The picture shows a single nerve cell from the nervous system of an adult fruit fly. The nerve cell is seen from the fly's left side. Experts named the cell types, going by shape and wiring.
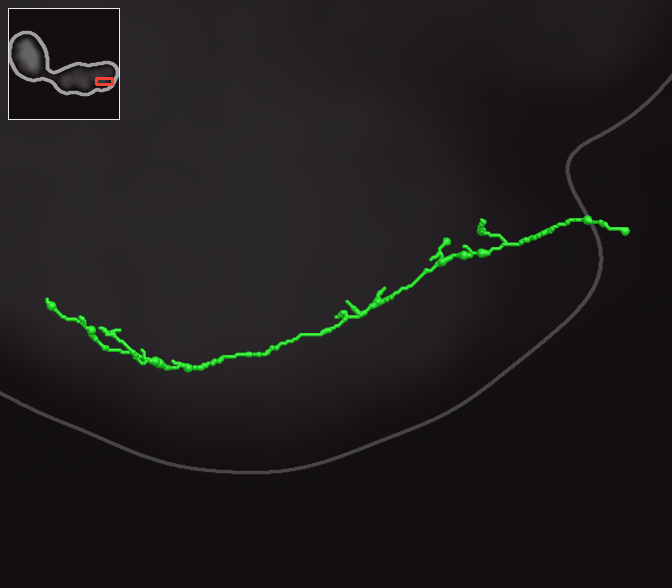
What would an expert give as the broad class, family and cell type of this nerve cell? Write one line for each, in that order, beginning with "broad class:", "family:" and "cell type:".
broad class: sensory neuron entering the nerve cord
family: class mechanosensory tactile
cell type: SNta31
